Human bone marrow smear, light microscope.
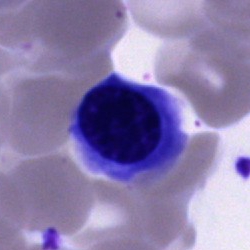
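Erythroblast, central cell. Cytoplasm deep blue, a narrow rim widest at lower right. Nucleus off-centre toward upper left. Outline slightly irregular, not smoothly round.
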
